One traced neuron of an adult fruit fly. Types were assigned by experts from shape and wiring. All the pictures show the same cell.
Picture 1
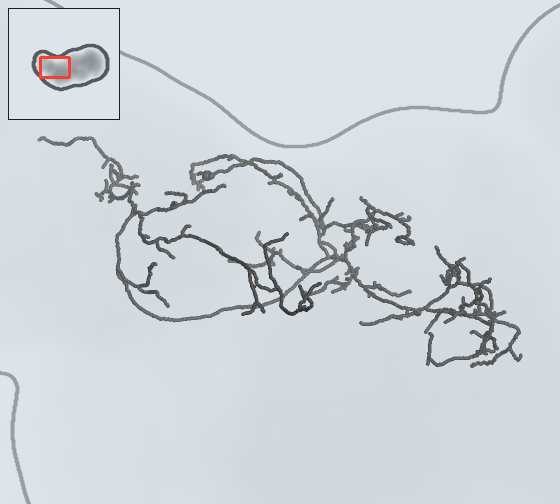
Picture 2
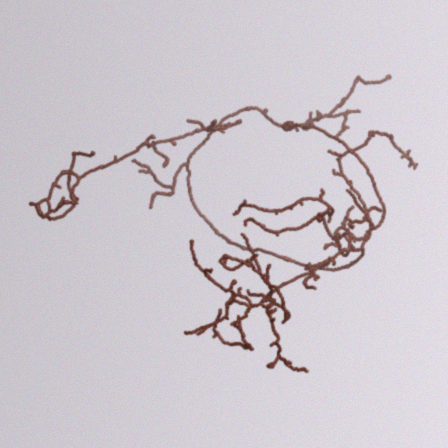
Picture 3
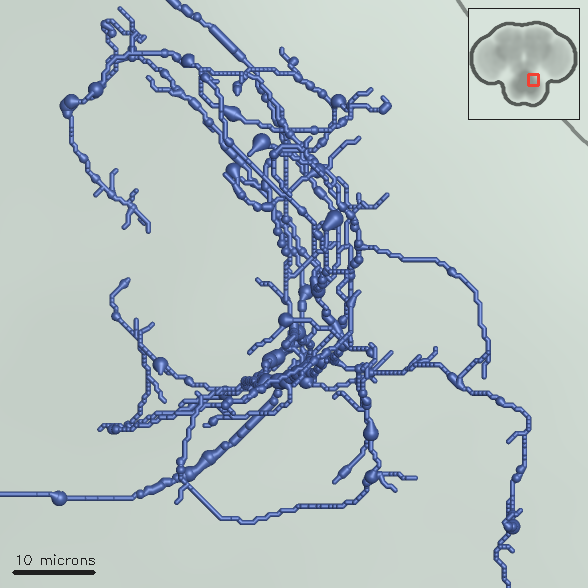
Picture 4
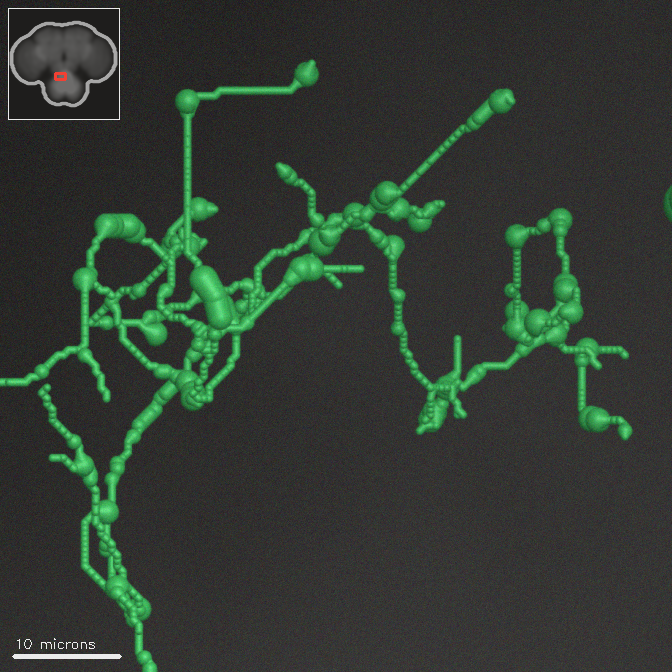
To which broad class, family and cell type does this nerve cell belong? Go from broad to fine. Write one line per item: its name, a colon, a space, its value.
broad class: nerve-cord intrinsic neuron
family: hemilineage 19B
cell type: IN19B055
